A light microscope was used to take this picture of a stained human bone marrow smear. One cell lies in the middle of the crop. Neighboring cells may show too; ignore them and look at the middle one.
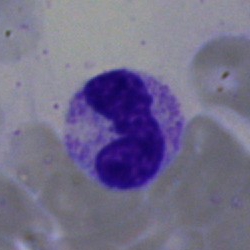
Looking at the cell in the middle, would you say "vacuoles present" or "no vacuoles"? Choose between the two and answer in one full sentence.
The cytoplasm of the cell lacks vacuoles entirely.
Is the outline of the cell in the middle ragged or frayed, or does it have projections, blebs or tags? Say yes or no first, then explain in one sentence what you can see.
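No. The cell outline is round and smooth.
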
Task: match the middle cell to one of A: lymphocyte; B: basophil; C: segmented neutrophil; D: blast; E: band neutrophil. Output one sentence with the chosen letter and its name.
Option E is the right choice, the central cell being a band neutrophil.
